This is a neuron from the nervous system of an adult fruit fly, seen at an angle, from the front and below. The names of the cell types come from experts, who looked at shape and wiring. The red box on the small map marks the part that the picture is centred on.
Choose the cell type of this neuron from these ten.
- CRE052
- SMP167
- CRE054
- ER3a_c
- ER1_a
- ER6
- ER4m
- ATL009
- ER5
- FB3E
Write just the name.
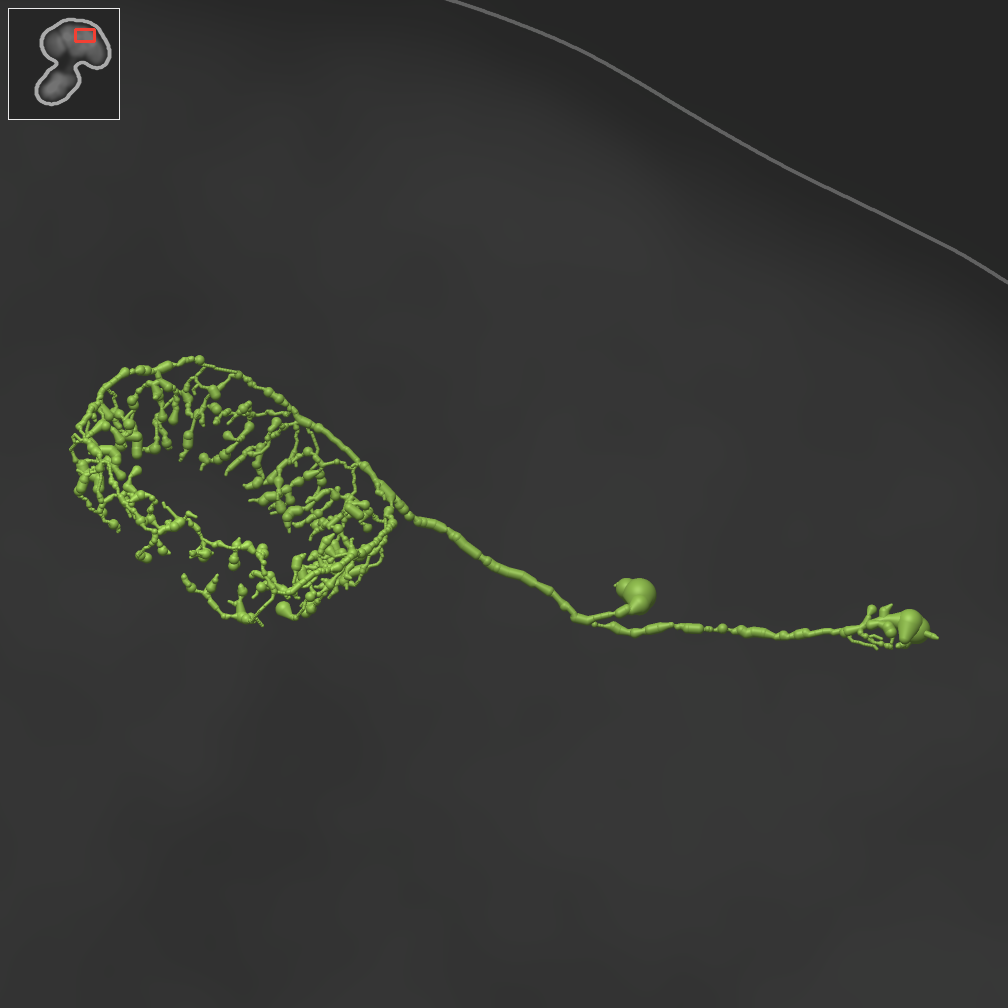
ER4m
